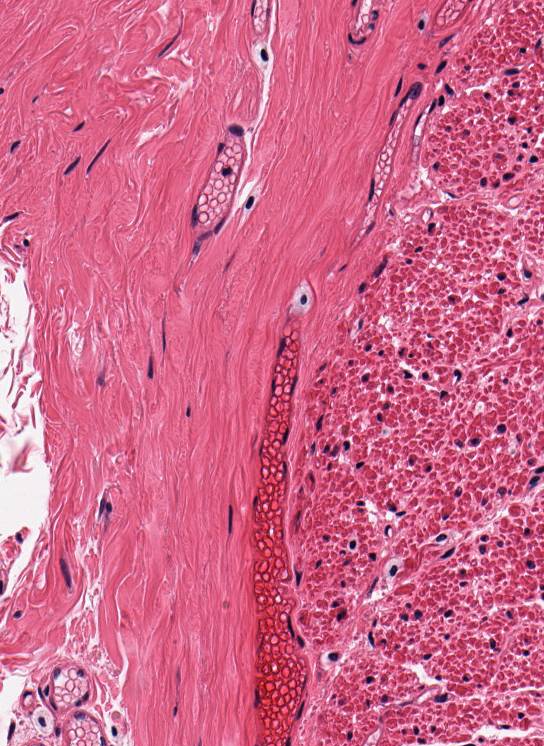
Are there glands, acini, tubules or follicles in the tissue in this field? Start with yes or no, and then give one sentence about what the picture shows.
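No. No epithelium or glands are present anywhere in the field.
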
